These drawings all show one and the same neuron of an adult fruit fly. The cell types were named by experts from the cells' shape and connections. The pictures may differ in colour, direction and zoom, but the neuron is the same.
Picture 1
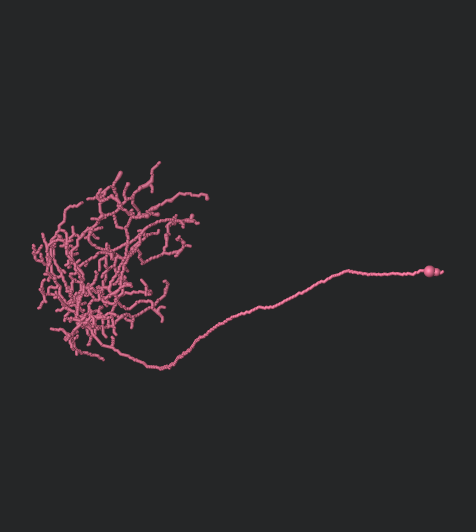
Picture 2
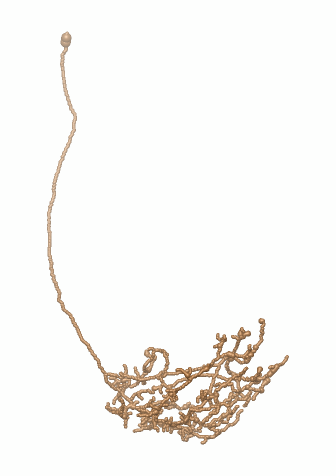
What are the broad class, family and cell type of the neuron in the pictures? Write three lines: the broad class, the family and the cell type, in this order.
central-brain intrinsic neuron
hemilineage VLPp1
AVLP550_a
